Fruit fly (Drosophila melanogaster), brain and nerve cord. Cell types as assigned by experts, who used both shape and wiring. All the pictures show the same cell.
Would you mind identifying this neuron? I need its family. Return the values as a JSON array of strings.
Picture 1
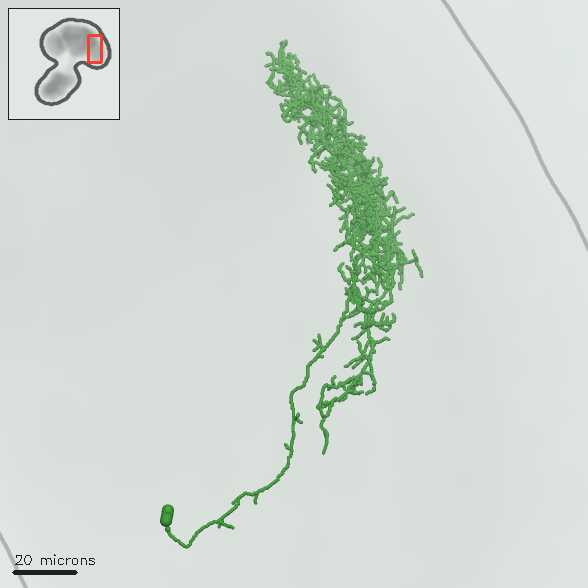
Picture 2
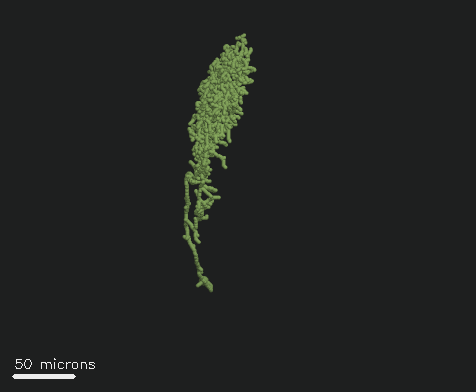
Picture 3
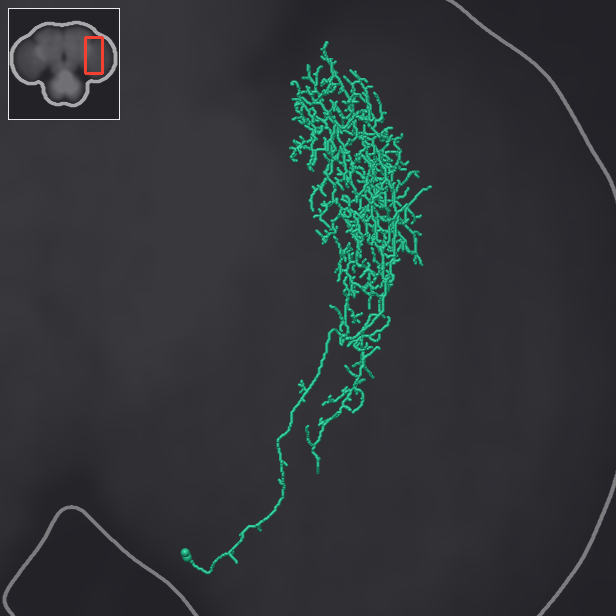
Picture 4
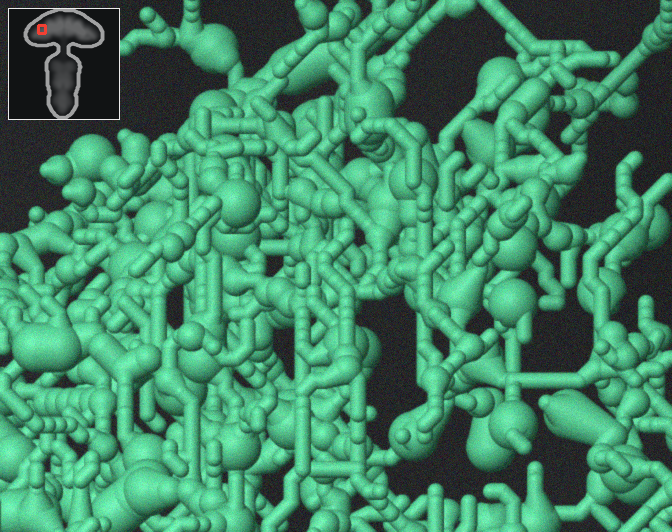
["Pm"]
